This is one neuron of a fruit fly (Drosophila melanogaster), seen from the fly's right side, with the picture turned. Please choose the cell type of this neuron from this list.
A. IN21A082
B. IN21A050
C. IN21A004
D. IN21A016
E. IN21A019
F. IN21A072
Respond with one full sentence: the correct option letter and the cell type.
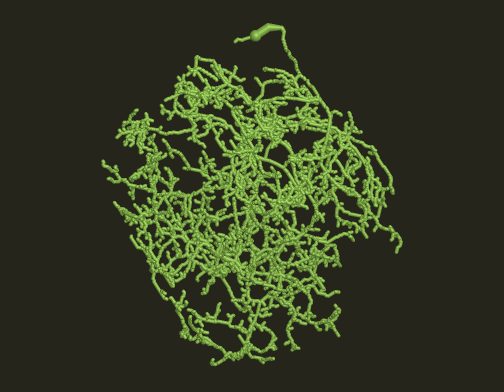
Among the listed cell types, IN21A004 in option C is that of the neuron.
